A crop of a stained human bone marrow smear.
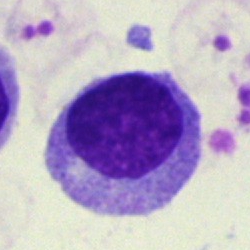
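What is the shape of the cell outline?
Round, with a smooth edge.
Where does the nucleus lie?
Off-centre, toward the top of the cell.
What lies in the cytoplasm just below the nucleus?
A paler zone; the cytoplasm contains no coarse granules.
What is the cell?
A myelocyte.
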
